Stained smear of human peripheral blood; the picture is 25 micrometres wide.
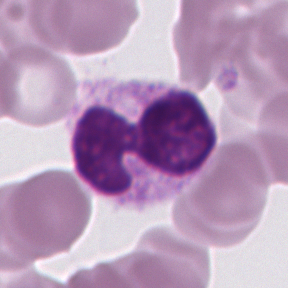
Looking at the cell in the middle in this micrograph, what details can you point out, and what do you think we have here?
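I see two nuclear lobes lying side by side, one on the left and one on the right, and neither shows a nucleolus. Scattered through the cytoplasm are fine purplish-pink granules. The outer edge looks ragged and faint to me, not a sharp smooth line. So this is a segmented neutrophil.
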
